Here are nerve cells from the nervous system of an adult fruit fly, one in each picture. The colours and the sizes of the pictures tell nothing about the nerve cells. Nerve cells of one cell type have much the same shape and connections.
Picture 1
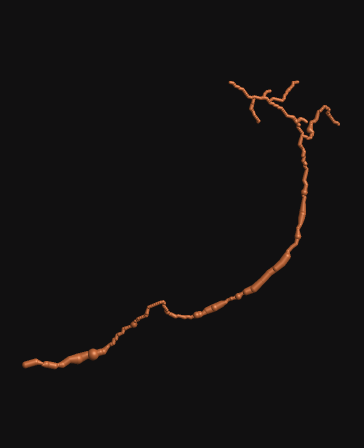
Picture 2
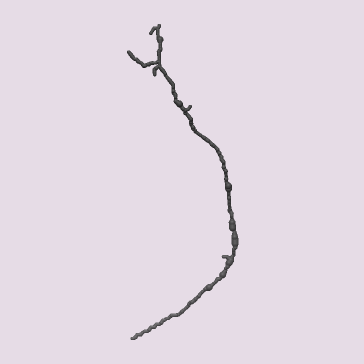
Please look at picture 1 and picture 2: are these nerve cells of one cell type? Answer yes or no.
no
